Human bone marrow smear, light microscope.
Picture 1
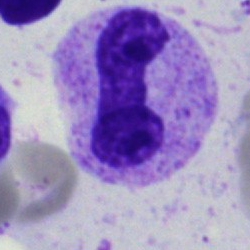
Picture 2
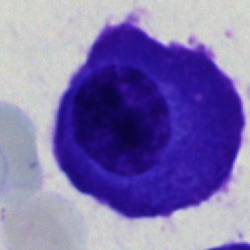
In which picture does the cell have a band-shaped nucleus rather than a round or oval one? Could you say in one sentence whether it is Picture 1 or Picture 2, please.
The cell shown in picture 1 carries a curved, lobeless band-shaped nucleus.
